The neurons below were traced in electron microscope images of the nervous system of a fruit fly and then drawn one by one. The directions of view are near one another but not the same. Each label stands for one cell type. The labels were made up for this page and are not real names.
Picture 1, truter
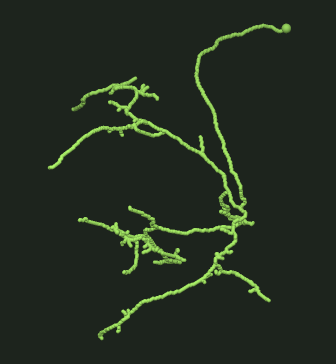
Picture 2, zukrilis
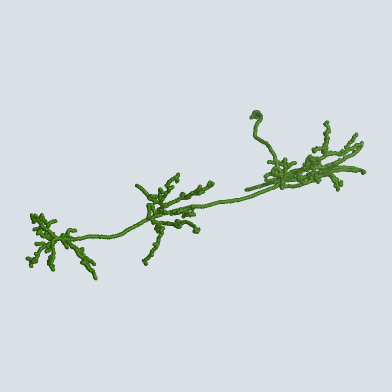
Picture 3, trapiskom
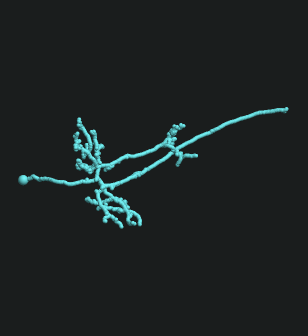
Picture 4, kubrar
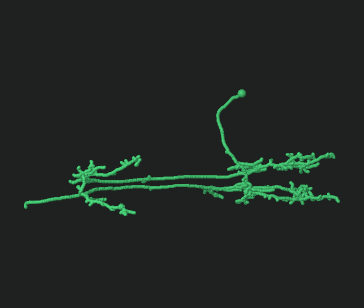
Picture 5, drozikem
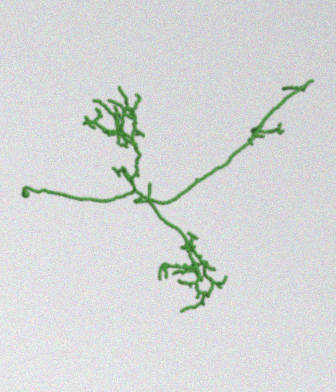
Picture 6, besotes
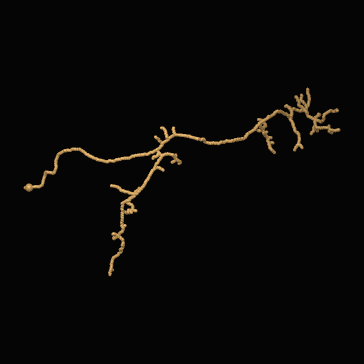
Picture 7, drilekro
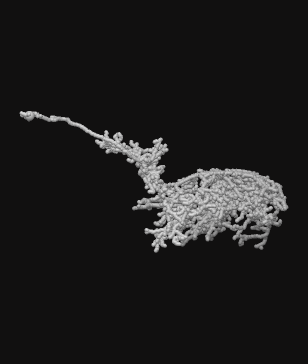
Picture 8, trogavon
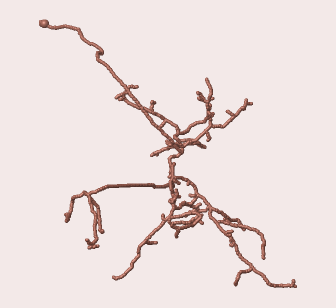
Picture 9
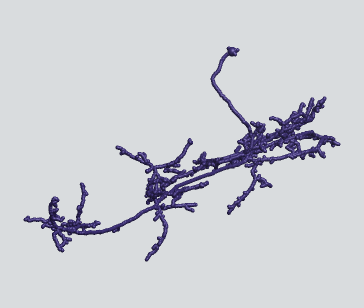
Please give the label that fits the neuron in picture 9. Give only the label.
zukrilis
